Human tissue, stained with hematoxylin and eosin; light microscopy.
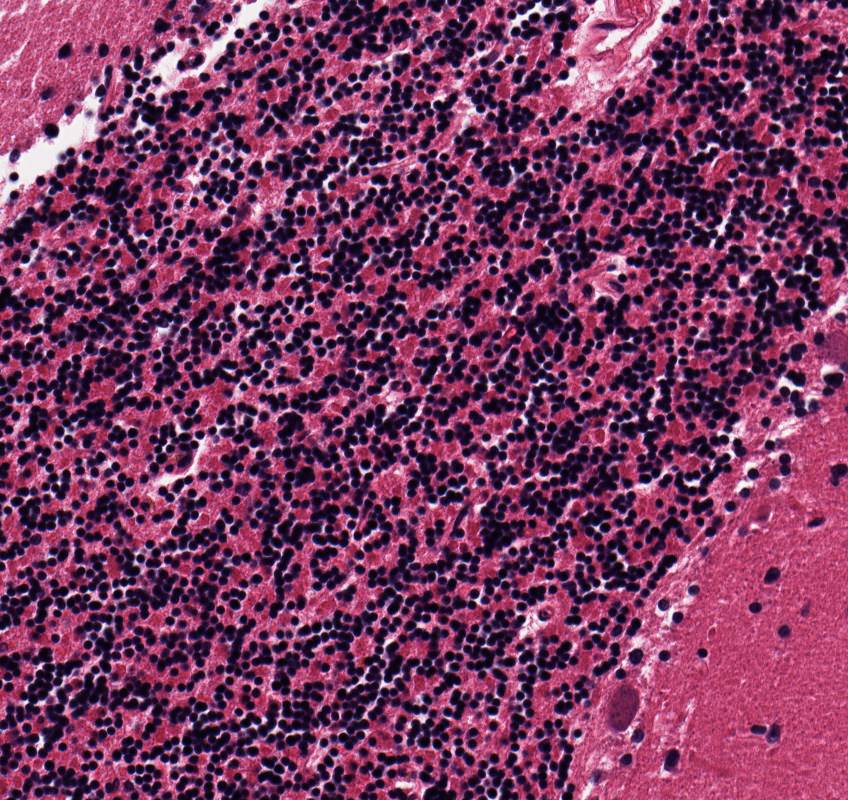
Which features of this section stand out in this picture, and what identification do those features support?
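Notice a broad band of densely packed small dark nuclei crossing diagonally from upper right to lower left and filling most of the field. Its nuclei are small, round, uniformly dark, with little visible cytoplasm. Small pink patches without nuclei lie among them. This is cerebellum.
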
